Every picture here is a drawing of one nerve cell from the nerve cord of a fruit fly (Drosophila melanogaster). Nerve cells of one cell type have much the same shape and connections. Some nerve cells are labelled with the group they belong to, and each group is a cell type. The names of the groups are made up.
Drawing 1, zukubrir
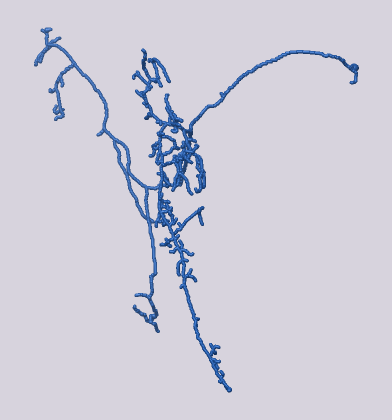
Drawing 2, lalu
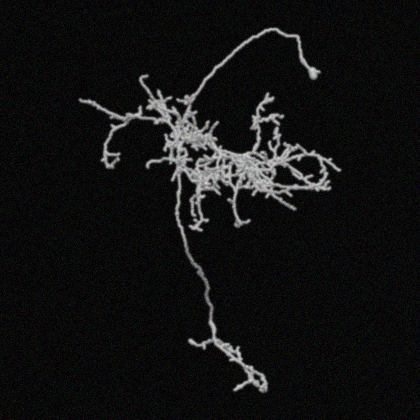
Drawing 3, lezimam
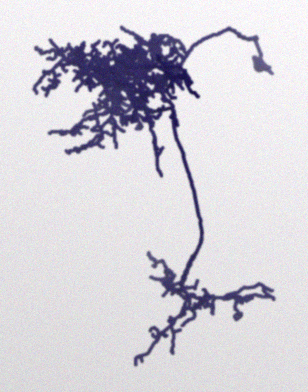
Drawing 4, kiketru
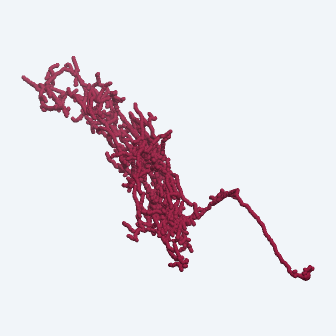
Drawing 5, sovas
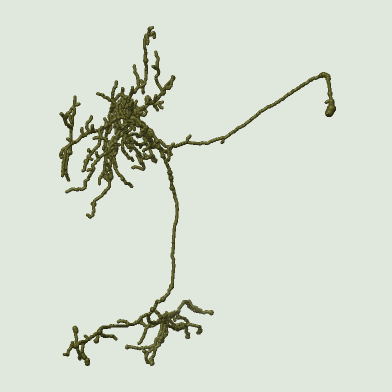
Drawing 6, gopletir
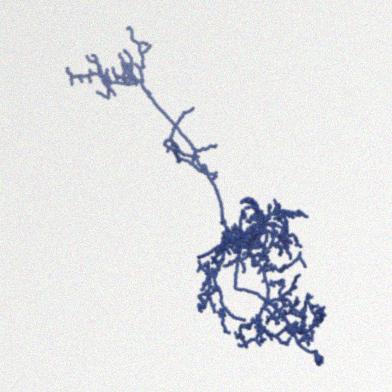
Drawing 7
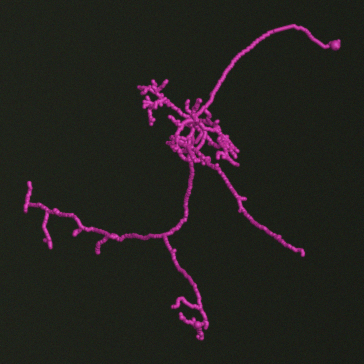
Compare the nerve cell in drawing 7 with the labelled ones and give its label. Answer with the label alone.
zukubrir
